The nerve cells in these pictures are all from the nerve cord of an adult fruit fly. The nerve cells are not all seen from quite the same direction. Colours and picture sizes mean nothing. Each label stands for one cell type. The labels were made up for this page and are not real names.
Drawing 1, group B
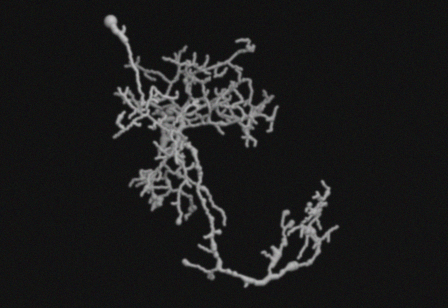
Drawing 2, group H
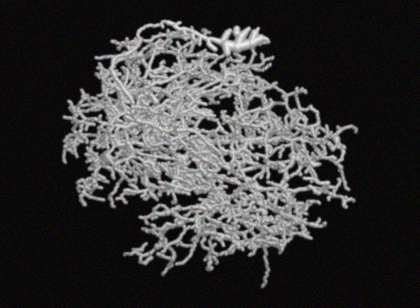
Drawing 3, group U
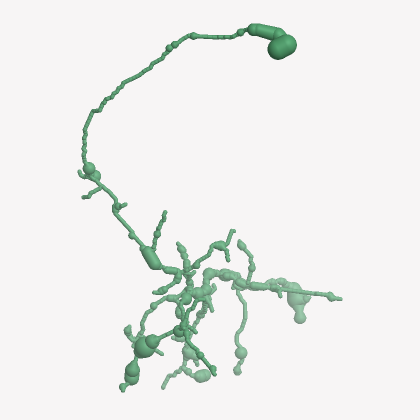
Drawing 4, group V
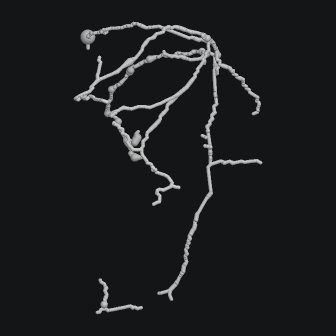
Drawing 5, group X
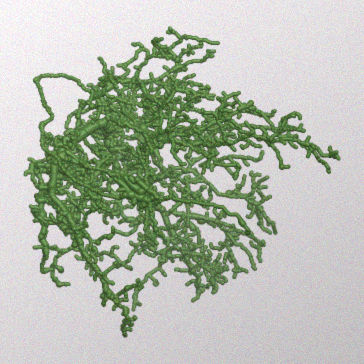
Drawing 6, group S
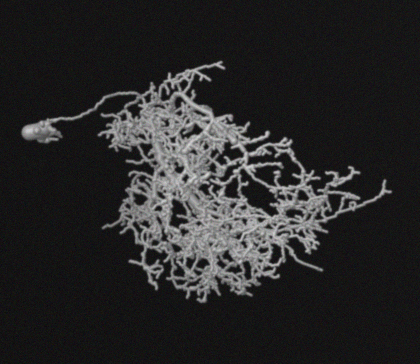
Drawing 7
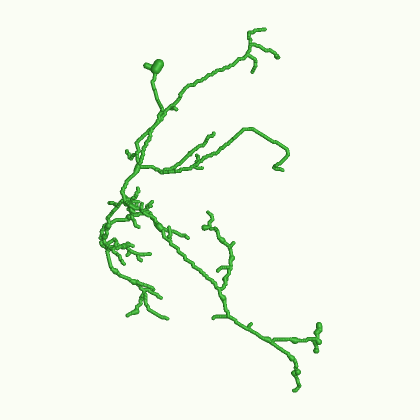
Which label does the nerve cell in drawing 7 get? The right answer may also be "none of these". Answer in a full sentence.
It belongs to none of these.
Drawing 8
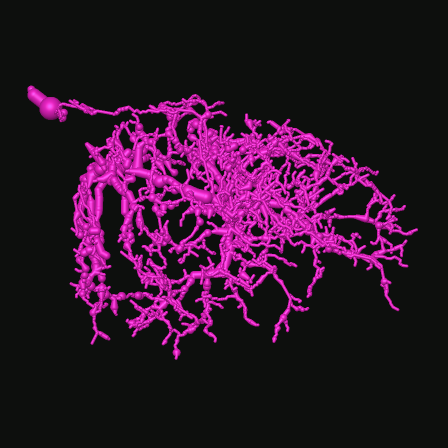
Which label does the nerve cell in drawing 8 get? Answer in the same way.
It belongs to group X.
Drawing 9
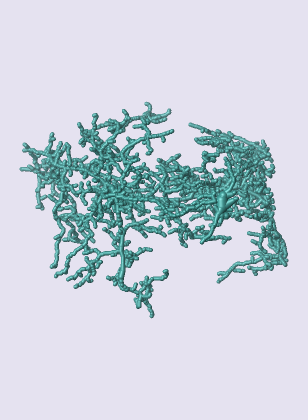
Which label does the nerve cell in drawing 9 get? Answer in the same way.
It belongs to none of these.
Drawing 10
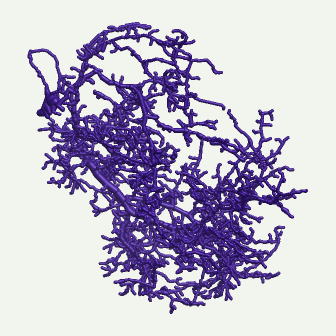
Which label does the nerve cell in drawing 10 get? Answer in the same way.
It belongs to group S.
